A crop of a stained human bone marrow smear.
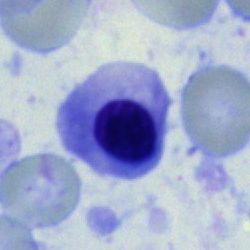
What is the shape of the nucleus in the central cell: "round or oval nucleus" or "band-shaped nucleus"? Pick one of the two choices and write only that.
Round or oval nucleus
